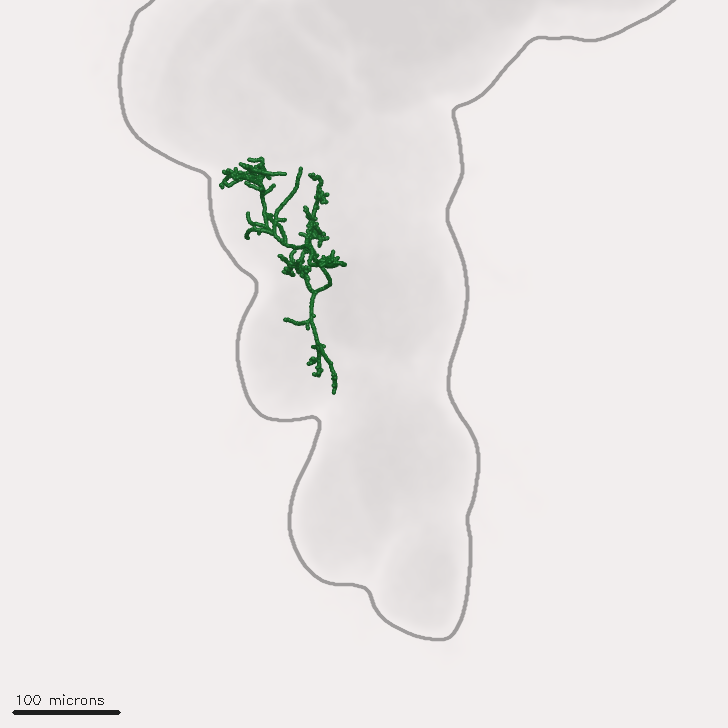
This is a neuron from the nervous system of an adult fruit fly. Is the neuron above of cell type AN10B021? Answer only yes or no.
no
